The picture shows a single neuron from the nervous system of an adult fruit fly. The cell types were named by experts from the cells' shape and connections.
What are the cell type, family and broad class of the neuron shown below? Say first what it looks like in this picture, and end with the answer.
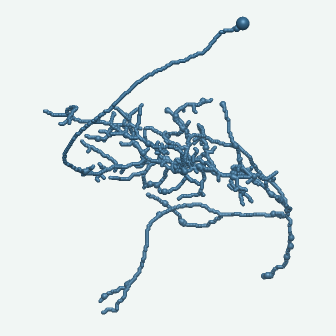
The cell body is at the upper right of the picture. The picture shows dozens of branch ends. Its cell type is AVLP469. The family is hemilineage VLPp&l1_anterior. It is a central-brain intrinsic neuron.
